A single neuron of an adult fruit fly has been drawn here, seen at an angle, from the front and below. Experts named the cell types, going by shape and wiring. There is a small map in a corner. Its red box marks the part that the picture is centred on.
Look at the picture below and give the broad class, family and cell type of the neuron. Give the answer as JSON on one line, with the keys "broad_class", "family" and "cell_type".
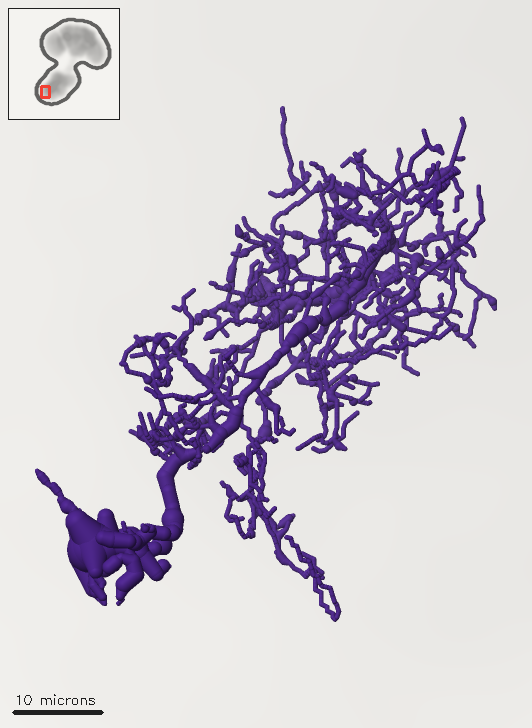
{"broad_class": "efferent neuron of the nerve cord", "family": "hemilineage 00B", "cell_type": "EN00B027"}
